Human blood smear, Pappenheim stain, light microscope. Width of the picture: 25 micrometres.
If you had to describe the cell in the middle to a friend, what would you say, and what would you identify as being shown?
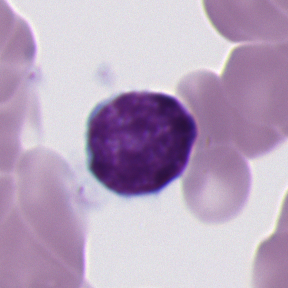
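Nearly the whole cell is filled by the nucleus, within a roughly round outline. The chromatin is dense, dark purple and coarsely clumped, and no nucleoli are visible. It is a typical lymphocyte.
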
